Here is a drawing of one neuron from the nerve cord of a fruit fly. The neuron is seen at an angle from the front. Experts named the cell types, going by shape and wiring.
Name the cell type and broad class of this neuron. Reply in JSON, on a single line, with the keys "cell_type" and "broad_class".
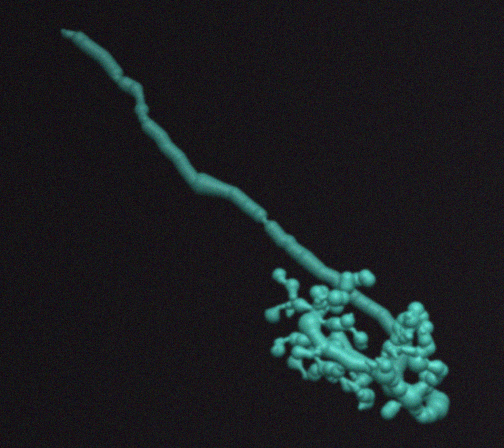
{"cell_type": "SNxx23", "broad_class": "sensory neuron entering the nerve cord"}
